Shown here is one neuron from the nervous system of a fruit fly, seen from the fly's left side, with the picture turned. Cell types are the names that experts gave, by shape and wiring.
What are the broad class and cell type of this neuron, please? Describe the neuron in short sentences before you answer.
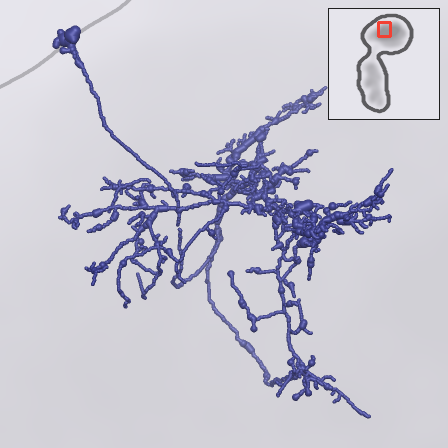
The picture shows dozens of branch ends. In this view it is about as wide as it is tall. This is a central-brain intrinsic neuron. It is of cell type VES091.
